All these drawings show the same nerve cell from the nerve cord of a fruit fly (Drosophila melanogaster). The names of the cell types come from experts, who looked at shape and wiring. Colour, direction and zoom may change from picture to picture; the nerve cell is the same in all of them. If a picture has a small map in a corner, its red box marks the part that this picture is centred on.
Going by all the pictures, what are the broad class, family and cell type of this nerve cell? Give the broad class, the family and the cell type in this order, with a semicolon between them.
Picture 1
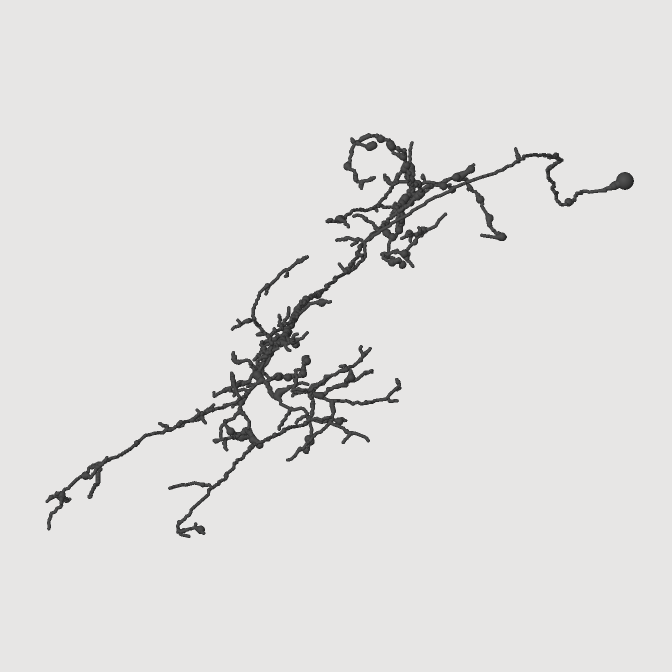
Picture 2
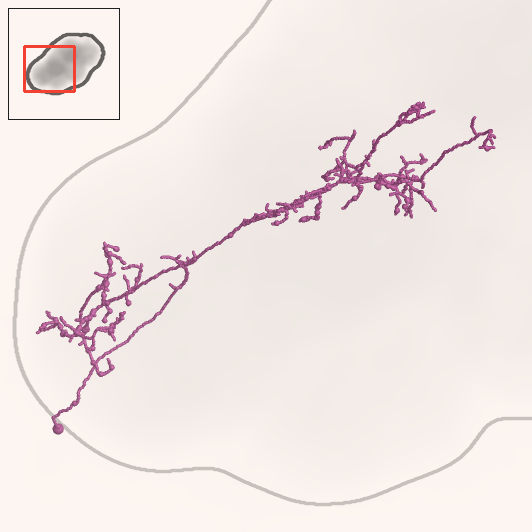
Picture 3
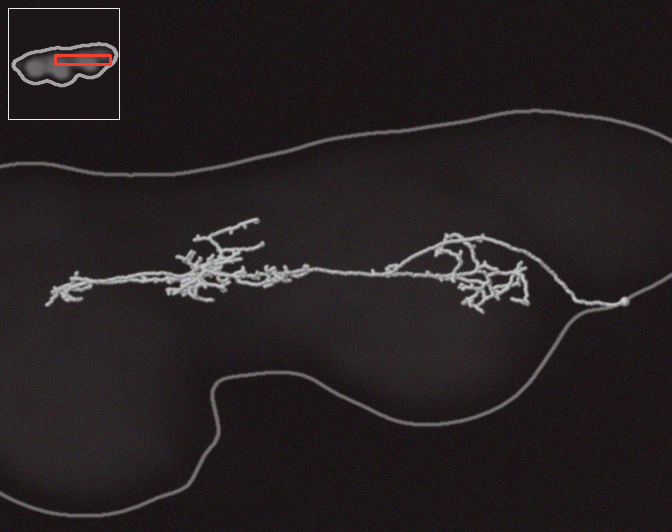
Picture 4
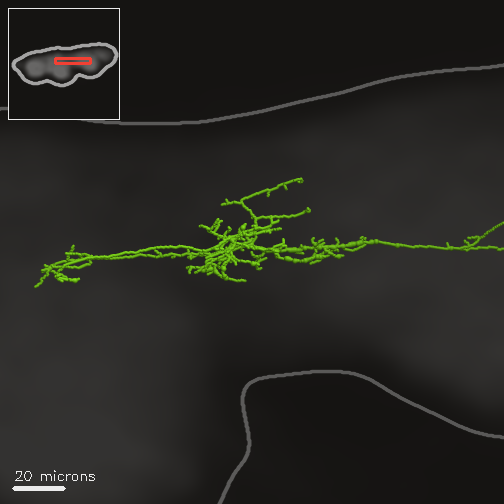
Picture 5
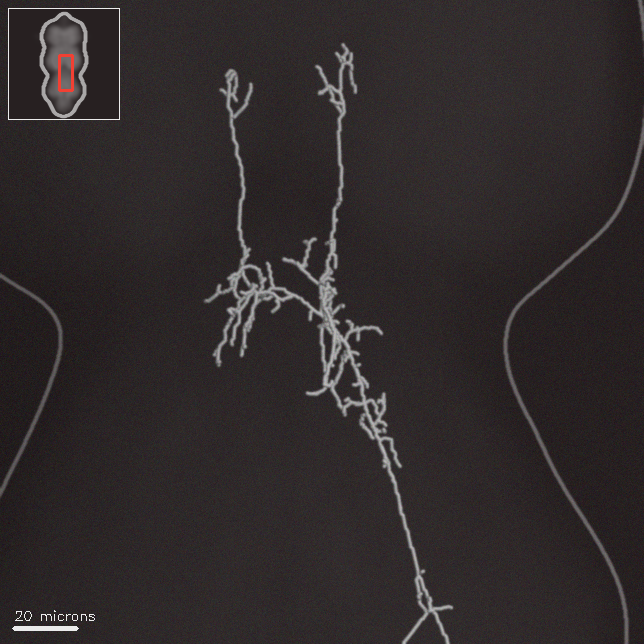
nerve-cord intrinsic neuron; hemilineage 21A; IN21A043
